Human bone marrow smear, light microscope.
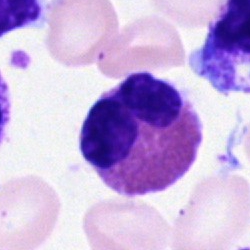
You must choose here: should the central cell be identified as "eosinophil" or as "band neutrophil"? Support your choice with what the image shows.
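Eosinophil, not band neutrophil. Nucleus divided into two lobes.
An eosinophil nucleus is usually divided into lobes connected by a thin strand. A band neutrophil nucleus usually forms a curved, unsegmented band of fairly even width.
The two lobes fit eosinophil and set the cell apart from the unsegmented band of a band neutrophil. Nucleus in the upper left part of the cell; chromatin dark purple, dense. Cytoplasm pinkish-purple.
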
